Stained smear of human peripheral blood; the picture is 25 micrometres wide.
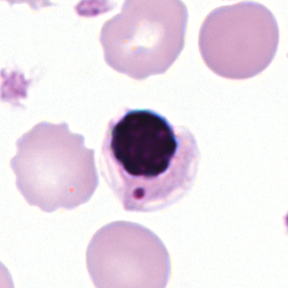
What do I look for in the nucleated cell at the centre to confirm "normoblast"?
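Nucleus round, about 6 micrometres across, set off-centre in the upper part of the cell.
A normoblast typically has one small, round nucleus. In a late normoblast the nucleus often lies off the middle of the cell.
Chromatin dark and densely condensed throughout the nucleus.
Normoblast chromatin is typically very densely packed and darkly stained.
Cytoplasm pale pinkish-grey, with a single small round dark purple dot below the nucleus. Nothing here conflicts with normoblast.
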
